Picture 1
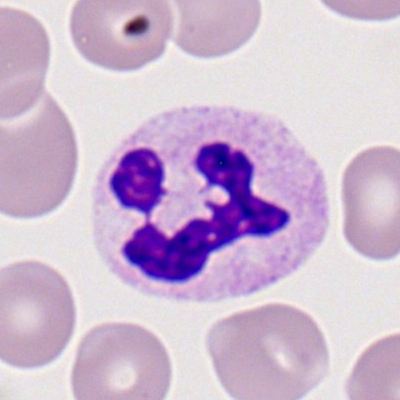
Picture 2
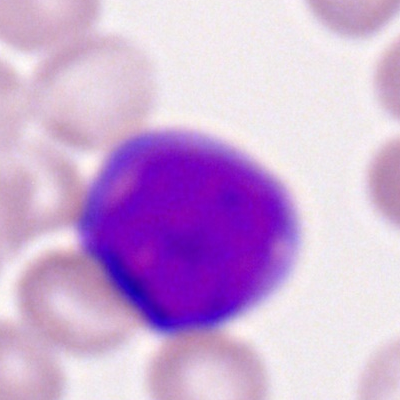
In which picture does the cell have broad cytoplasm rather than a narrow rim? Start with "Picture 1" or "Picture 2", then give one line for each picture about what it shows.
Picture 1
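Picture 1: The cytoplasm is abundant and pale pinkish-lilac.
Picture 2: The nucleus fills almost the whole cell.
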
